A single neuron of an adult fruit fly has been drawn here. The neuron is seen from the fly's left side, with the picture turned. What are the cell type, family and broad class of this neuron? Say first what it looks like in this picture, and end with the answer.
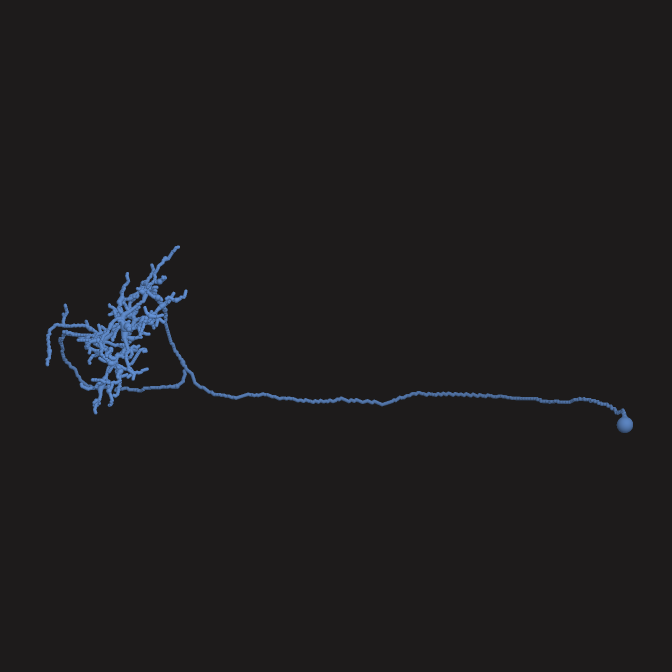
The picture shows dozens of branch ends. In this view it is more than twice as wide as it is tall. Its cell type is PS072. The family is hemilineage LALv1_ventral. Its broad class is central-brain intrinsic neuron.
